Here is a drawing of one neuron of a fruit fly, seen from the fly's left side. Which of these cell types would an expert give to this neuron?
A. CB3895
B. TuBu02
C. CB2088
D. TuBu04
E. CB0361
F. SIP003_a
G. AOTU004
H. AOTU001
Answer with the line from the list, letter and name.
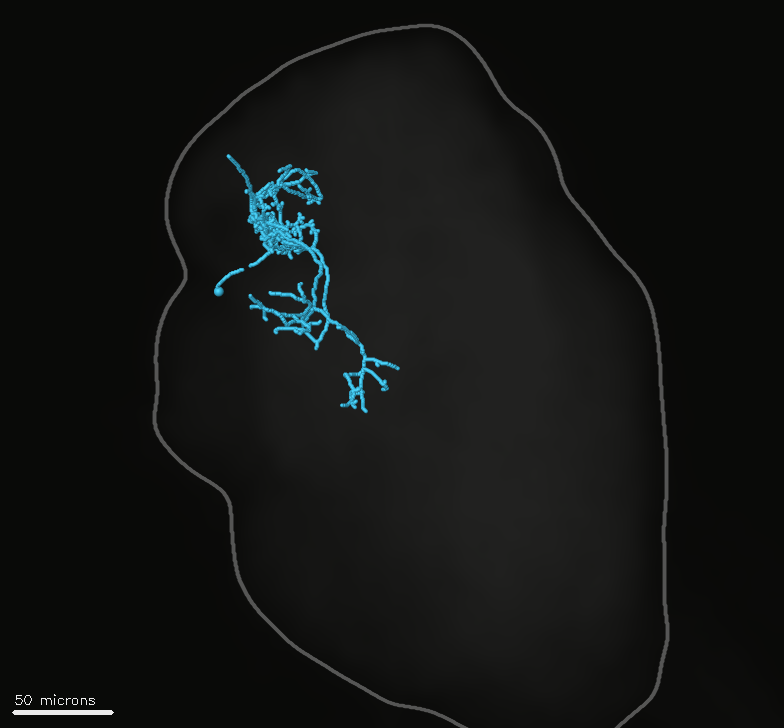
H. AOTU001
